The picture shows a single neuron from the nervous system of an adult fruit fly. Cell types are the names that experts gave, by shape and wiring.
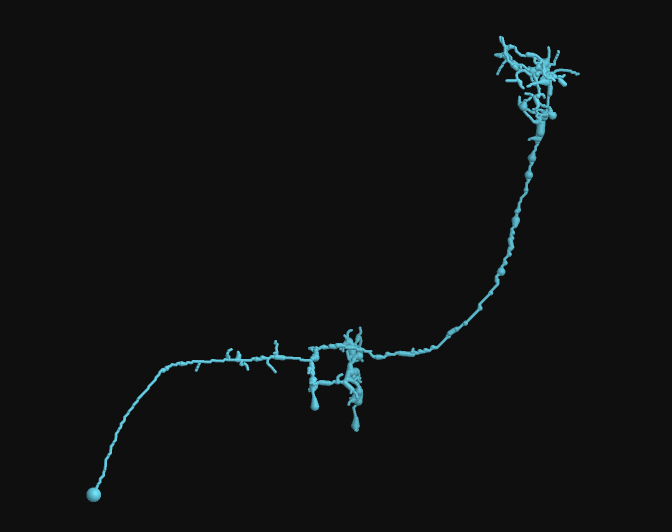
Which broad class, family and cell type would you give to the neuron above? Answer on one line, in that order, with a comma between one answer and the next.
optic-lobe intrinsic neuron, TmY, TmY21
